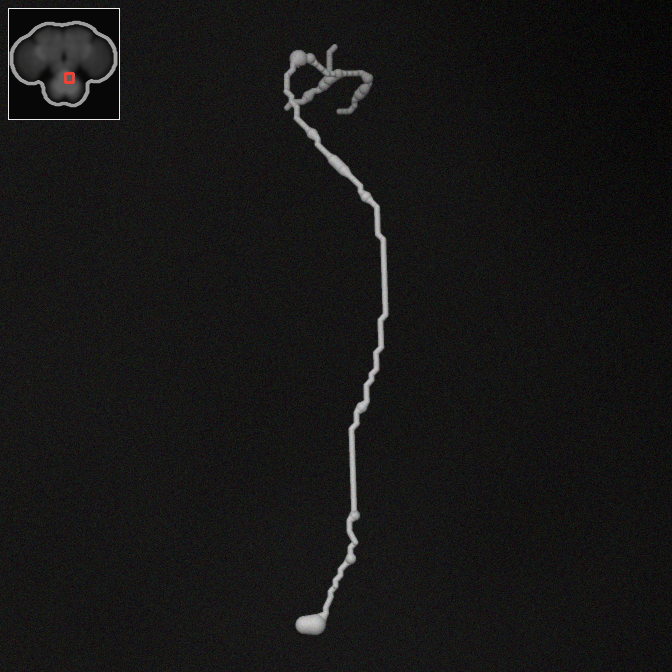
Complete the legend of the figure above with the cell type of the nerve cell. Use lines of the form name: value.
cell type: BM_InOm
